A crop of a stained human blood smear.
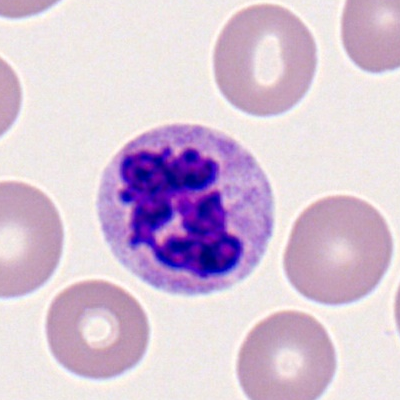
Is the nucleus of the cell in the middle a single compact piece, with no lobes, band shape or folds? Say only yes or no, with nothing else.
No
